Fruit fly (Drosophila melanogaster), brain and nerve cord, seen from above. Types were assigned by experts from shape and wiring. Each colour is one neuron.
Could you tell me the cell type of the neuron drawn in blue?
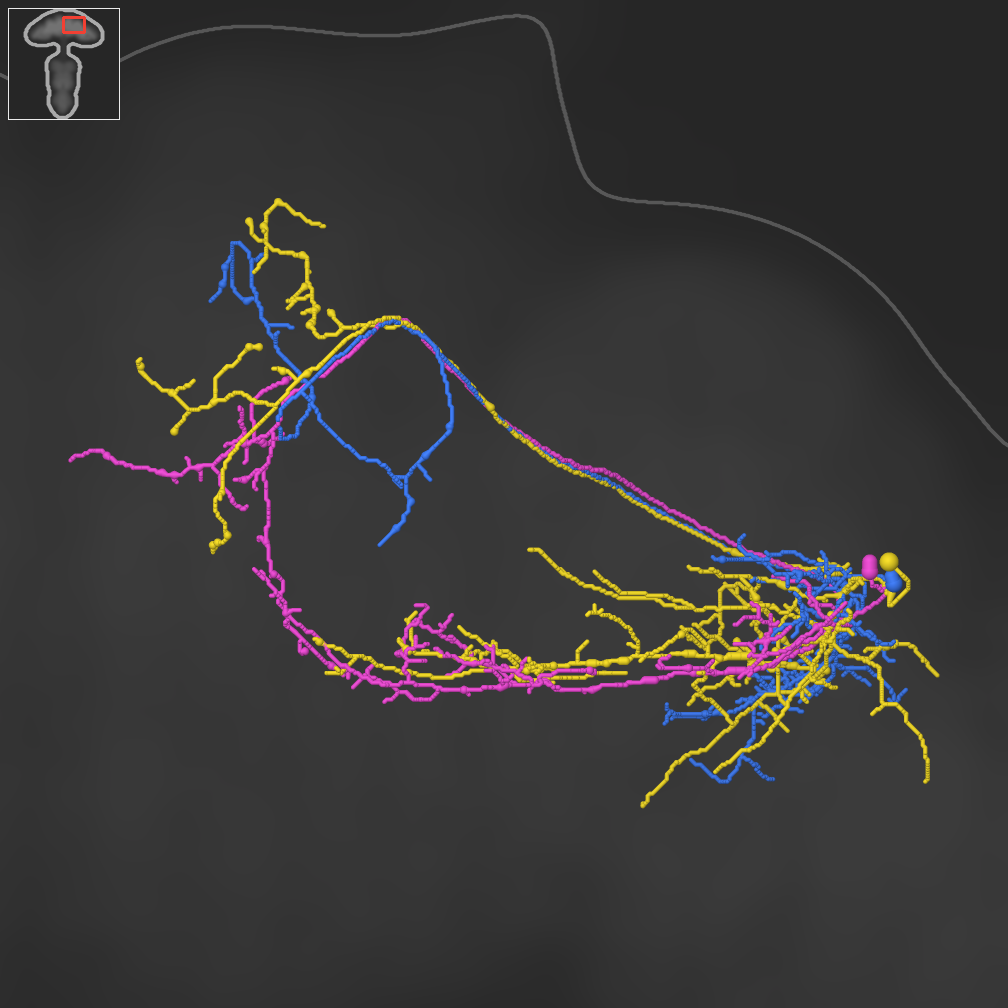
LHAD1c2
